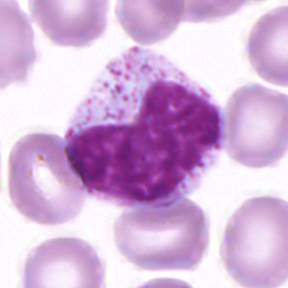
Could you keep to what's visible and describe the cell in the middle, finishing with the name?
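Nucleus low in the cell, notched along its upper edge, occupying about 60% of the cell's area. Cytoplasm mostly at upper left, very pale, nearly colourless. Fine reddish-purple granules scattered through it. Cell: metamyelocyte.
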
